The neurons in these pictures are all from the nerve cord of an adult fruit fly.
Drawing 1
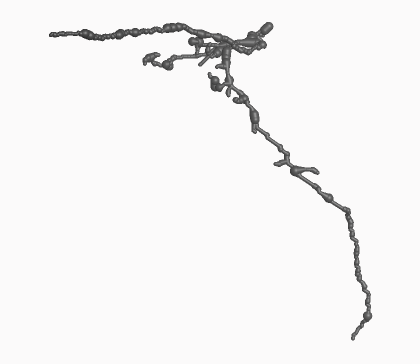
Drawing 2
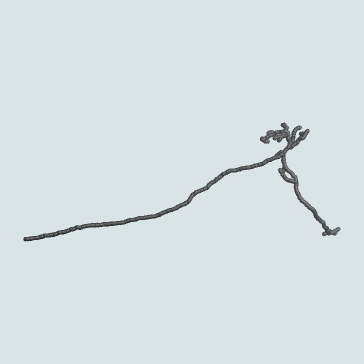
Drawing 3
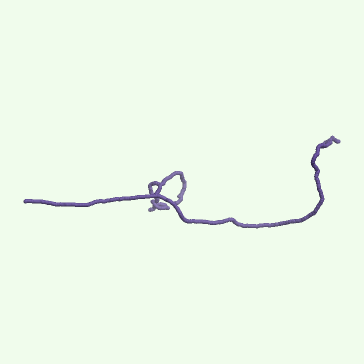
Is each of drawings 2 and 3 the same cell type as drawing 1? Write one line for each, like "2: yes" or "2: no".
2: yes
3: no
